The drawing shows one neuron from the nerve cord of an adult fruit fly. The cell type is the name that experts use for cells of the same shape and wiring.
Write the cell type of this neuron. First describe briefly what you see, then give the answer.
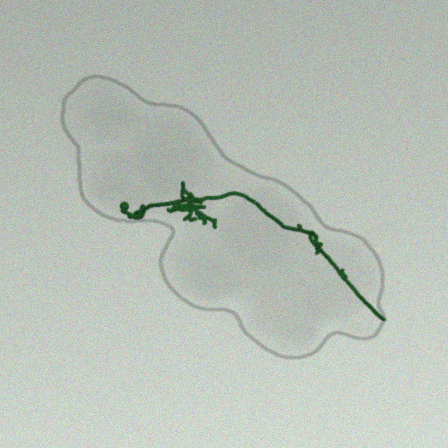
As drawn here it is wider than it is tall. Its broad class is ascending neuron. Its cell type is AN07B085.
